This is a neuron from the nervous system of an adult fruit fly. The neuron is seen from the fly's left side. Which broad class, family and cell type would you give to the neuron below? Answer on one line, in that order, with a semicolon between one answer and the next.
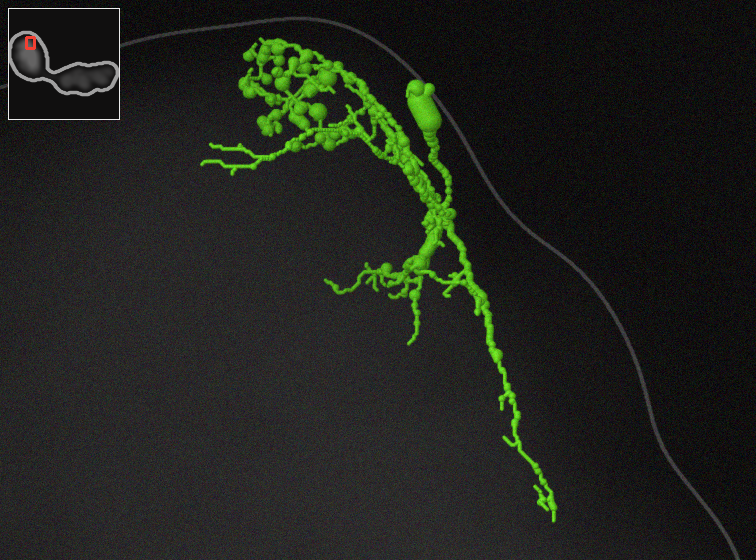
central-brain intrinsic neuron; hemilineage LHd2; CB2970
